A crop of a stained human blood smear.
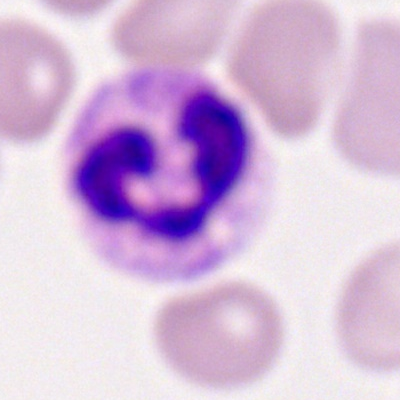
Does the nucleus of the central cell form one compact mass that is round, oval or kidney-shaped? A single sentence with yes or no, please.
No, the nucleus is not a single compact piece but two or more distinct lobes.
